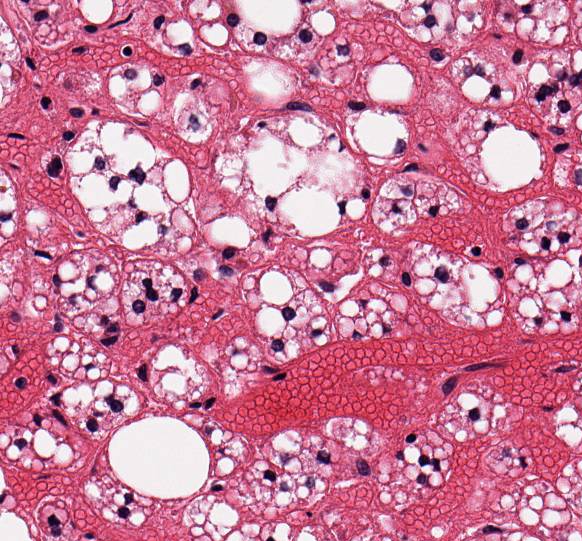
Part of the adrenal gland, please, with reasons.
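Zona fasciculata. Nest cells: cytoplasm filled with many clear round vacuoles of varying size; nuclei small, round, dark.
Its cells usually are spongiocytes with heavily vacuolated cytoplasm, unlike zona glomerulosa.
A few much larger single clear vacuoles among the small ones, largest at lower left. Broad, roughly horizontal band of packed red blood cells across lower middle.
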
